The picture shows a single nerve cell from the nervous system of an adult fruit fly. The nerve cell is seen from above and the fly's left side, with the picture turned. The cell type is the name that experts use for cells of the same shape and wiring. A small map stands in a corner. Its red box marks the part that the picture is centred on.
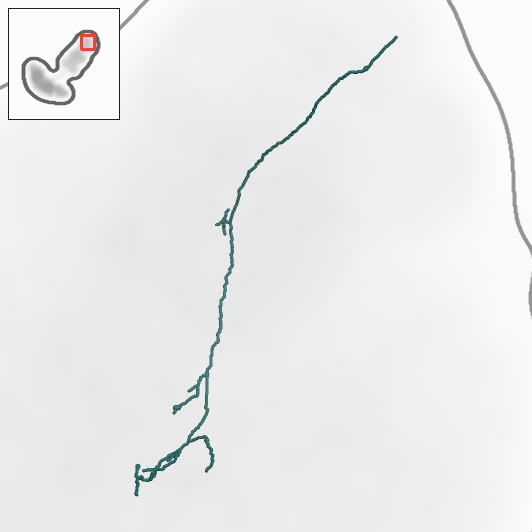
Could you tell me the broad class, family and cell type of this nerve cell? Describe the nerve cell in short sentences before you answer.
It is in the nerve cord and does not reach the brain. The drawing shows no cell body. It has a dozen or fewer branch ends. It is a sensory neuron entering the nerve cord. The name of its family is class mechanosensory tactile. The cell type is SNta23.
